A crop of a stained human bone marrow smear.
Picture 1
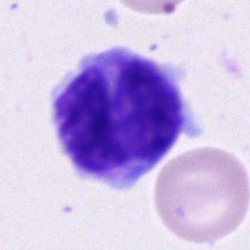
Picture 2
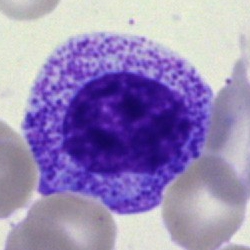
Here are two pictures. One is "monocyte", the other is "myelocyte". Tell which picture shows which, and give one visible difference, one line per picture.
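Picture 1 is a monocyte. No granules are visible in the cytoplasm.
Picture 2 is a myelocyte. The cytoplasm is densely filled with purple-violet granules.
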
